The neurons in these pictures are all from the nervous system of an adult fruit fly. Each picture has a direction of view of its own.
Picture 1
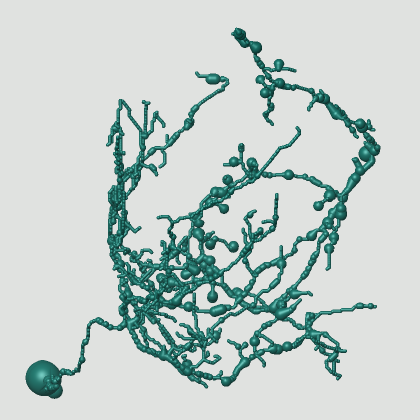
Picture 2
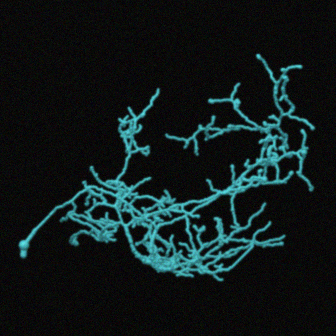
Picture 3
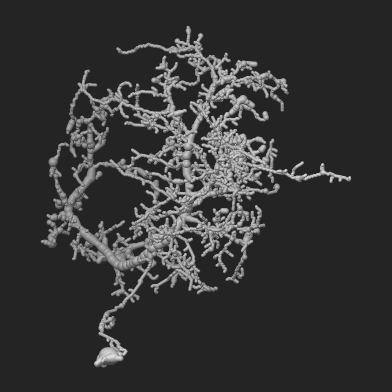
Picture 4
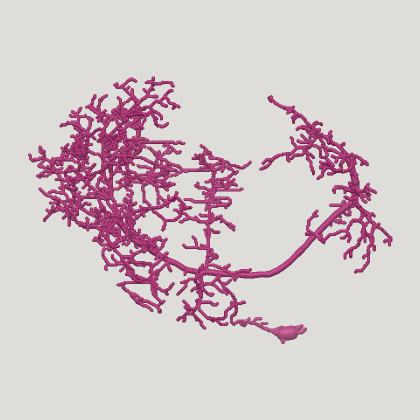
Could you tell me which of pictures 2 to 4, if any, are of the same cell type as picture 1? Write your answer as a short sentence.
None of them is of the same cell type.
